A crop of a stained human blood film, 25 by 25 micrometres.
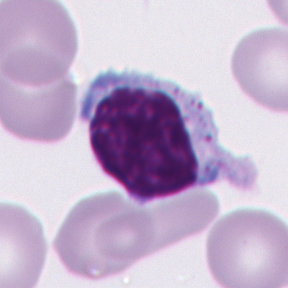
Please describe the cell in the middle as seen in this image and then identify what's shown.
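The middle cell's outline is irregular, a tongue of cytoplasm extending right. The cytoplasm lies mainly above and to the right of the nucleus; only a few tiny dark dots sit in it, right of the nucleus. No nucleoli are visible. Answer: large granular lymphocyte.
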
